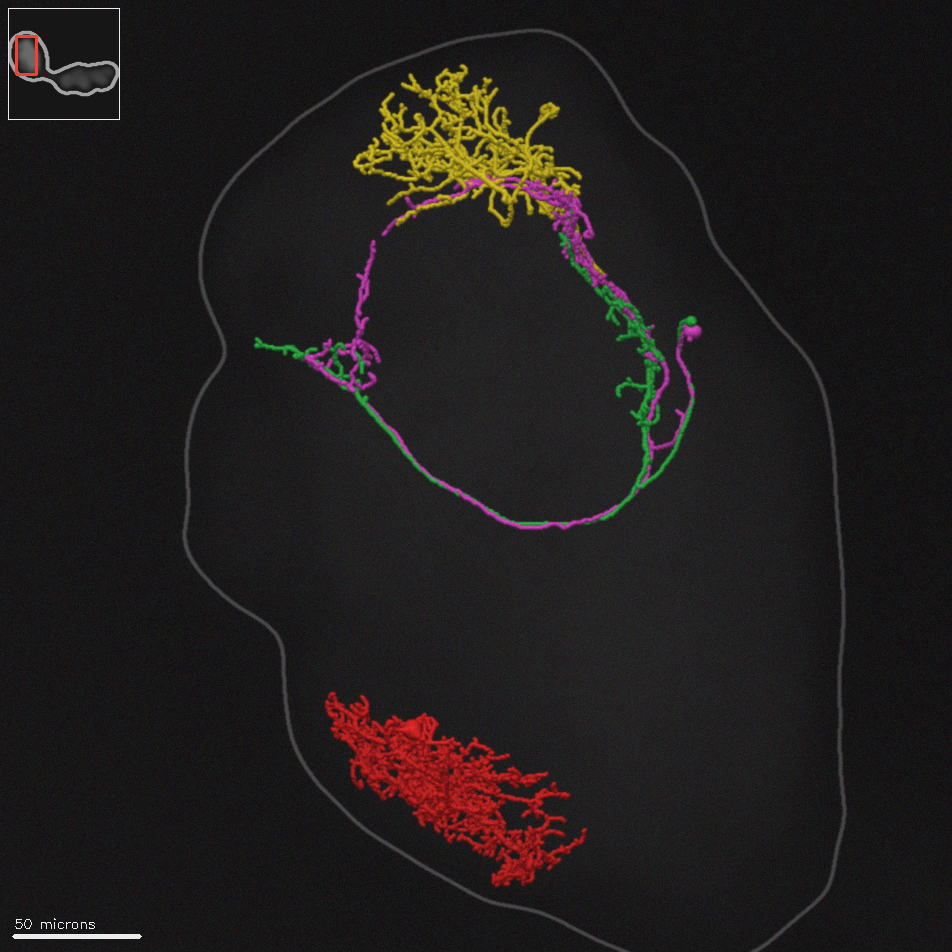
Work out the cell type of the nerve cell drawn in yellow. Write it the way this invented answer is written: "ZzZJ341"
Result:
"SMP336"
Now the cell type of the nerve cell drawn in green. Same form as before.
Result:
"LAL150"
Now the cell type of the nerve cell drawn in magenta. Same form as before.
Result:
"LAL148"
